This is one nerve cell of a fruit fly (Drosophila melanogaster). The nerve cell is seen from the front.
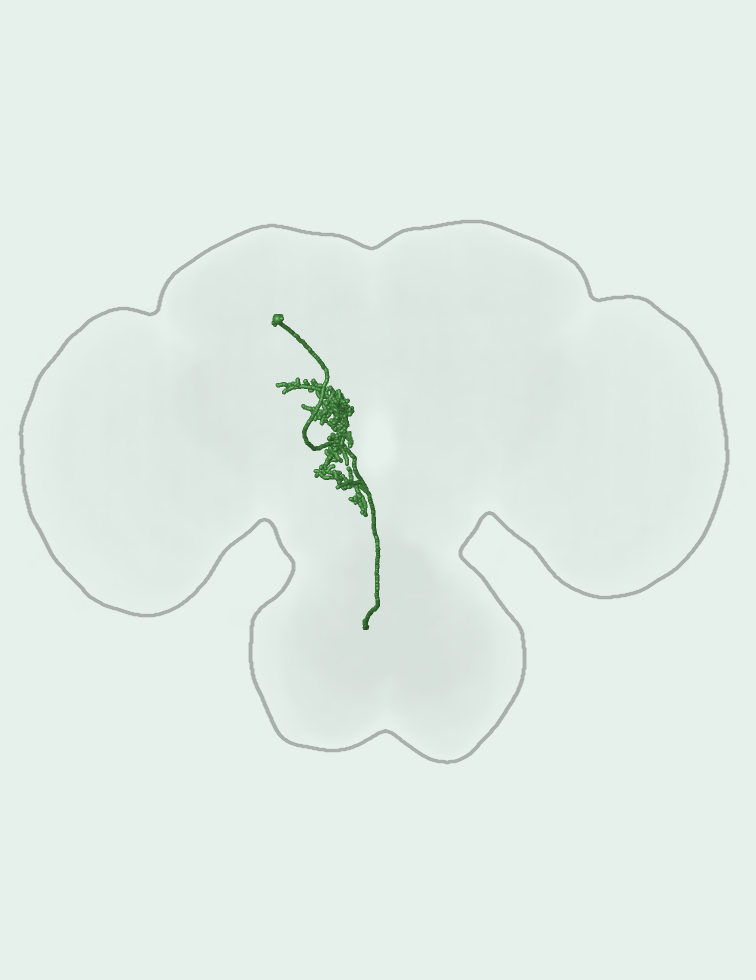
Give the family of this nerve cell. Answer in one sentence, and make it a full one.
The family classification of the nerve cell is hemilineage WEDd1.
